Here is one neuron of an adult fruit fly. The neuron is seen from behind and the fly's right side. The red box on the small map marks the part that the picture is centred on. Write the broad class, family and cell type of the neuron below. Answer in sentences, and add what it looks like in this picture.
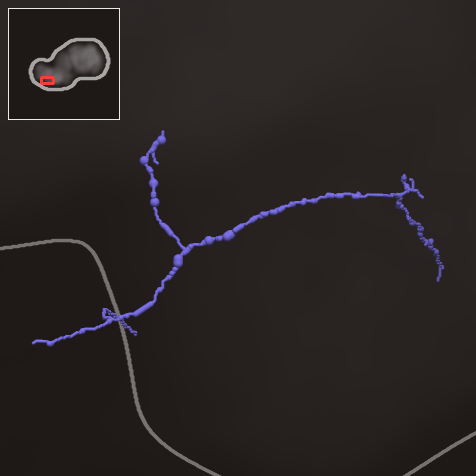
It is a sensory neuron entering the nerve cord. Its family is called class mechanosensory tactile. Its cell type is SNta35. The drawing shows no cell body. It has a dozen or fewer branch ends.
